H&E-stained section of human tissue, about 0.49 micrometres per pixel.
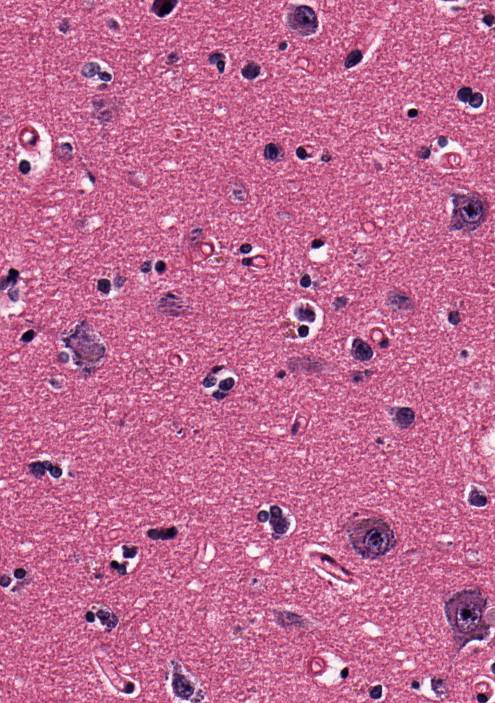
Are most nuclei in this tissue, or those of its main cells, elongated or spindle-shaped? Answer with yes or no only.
No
